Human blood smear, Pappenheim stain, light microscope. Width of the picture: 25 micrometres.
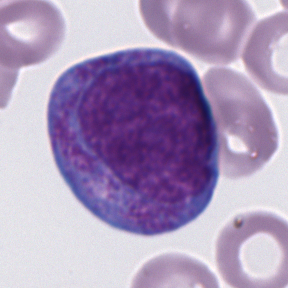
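Promyelocyte, centre, in a stained smear of human peripheral blood under the light microscope. The cell measures about 16 micrometres across; its outline is rounded but slightly angular, with a straighter edge on the right side, and its surface is smooth, without projections or blebs. Chromatin is finely granular and evenly spread, lacking coarse dark clumps. Fine reddish-purple granules lie scattered through the blue cytoplasm.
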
